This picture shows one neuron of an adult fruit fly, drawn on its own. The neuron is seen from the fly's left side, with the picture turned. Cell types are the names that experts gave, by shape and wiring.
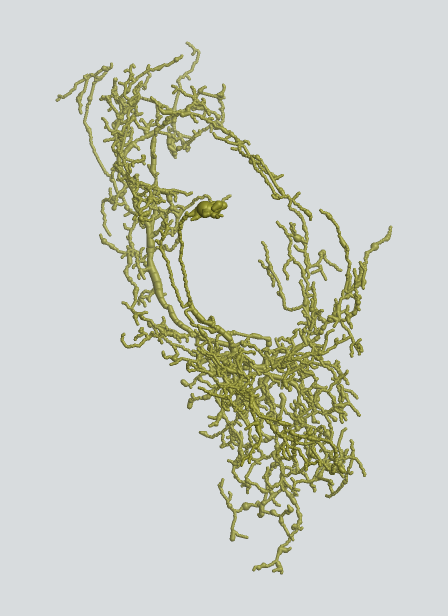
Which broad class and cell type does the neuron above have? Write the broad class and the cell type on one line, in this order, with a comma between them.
central-brain intrinsic neuron, VES104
